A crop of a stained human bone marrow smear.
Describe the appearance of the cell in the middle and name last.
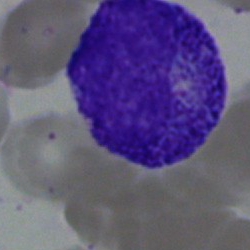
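Start with the outline: round. Around the nucleus, no distinct rim of cytoplasm can be seen. No vacuoles are seen in the cell either. Pale grey red cells lie close beside it, on its left and below. This is a myelocyte.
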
